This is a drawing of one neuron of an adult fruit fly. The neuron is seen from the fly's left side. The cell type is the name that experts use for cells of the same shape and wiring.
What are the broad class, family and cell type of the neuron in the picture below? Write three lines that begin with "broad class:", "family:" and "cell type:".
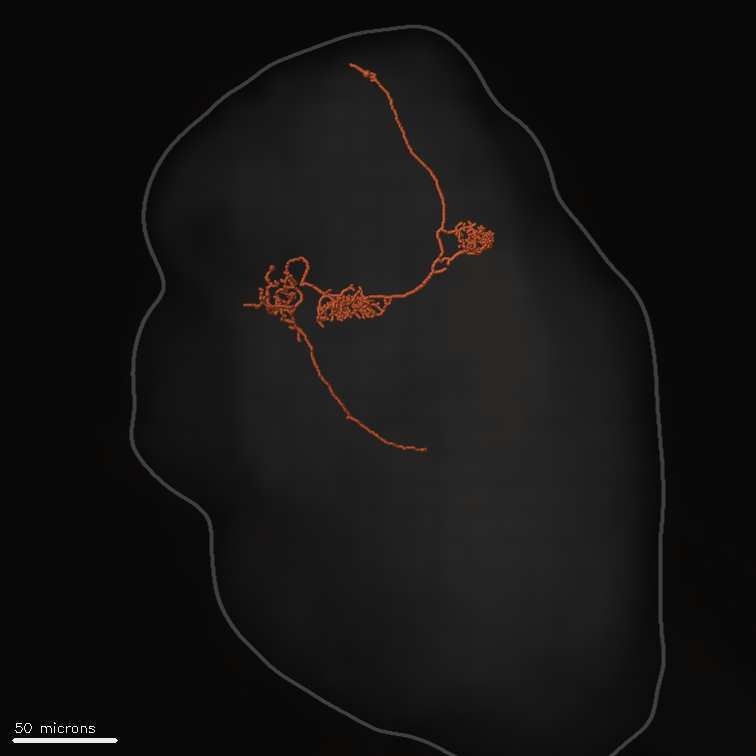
broad class: central-brain intrinsic neuron
family: class CX
cell type: PFL1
